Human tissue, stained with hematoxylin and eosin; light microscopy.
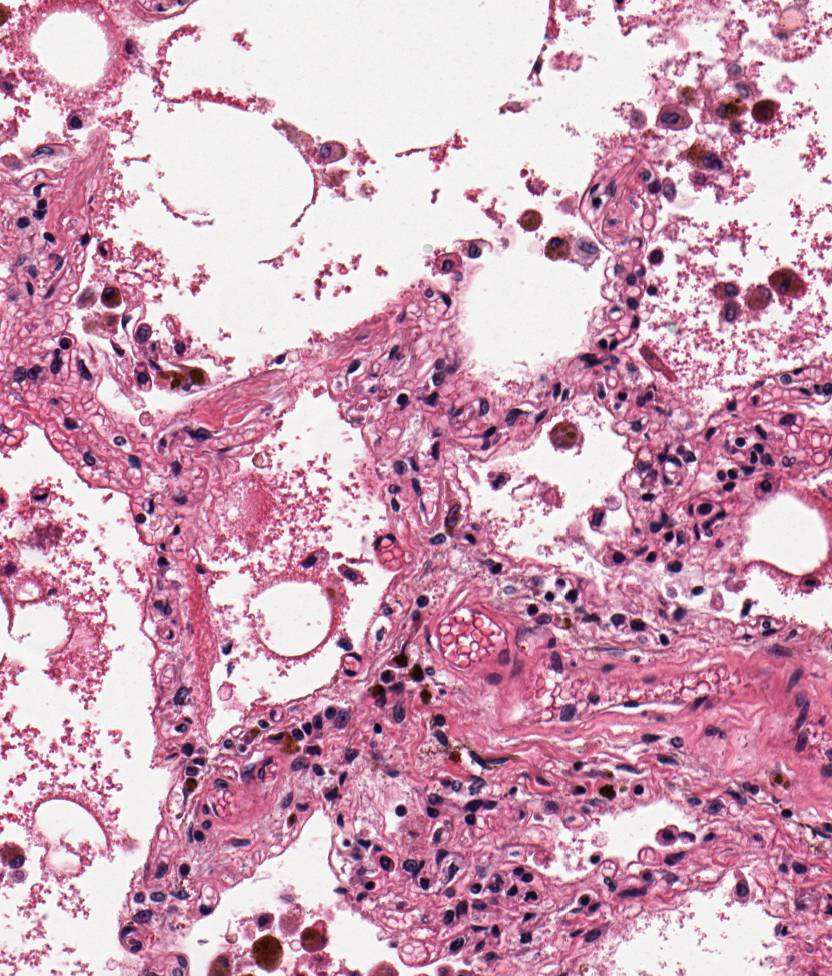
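Lung. Branching pink septa, broadest towards the lower right, divide the field into large open spaces. Septal nuclei are small, dark, round to oval and fairly crowded. Wider septa hold wavy pink collagen with scattered spindle-shaped nuclei. Brown-pigmented cells lie in the lower middle septa.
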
